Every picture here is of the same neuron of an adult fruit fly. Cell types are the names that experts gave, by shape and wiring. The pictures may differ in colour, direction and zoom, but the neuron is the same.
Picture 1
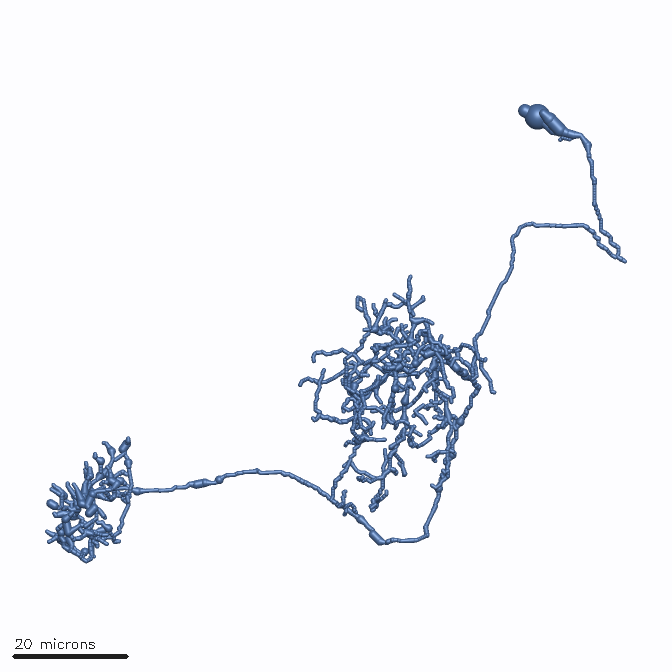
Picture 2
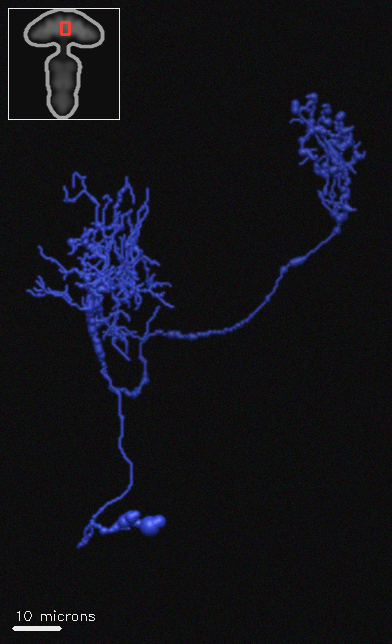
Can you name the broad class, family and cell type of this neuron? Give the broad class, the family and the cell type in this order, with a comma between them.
central-brain intrinsic neuron, class CX, hDeltaM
